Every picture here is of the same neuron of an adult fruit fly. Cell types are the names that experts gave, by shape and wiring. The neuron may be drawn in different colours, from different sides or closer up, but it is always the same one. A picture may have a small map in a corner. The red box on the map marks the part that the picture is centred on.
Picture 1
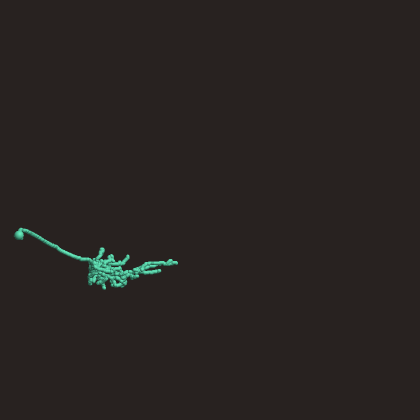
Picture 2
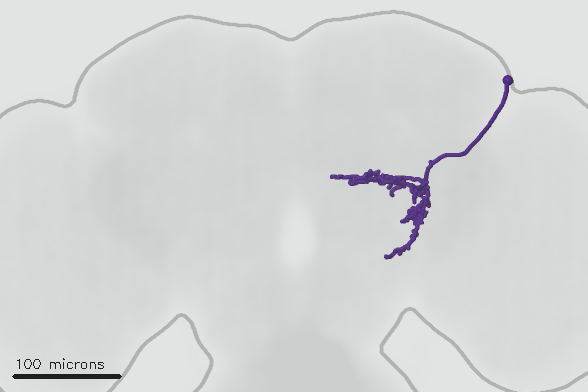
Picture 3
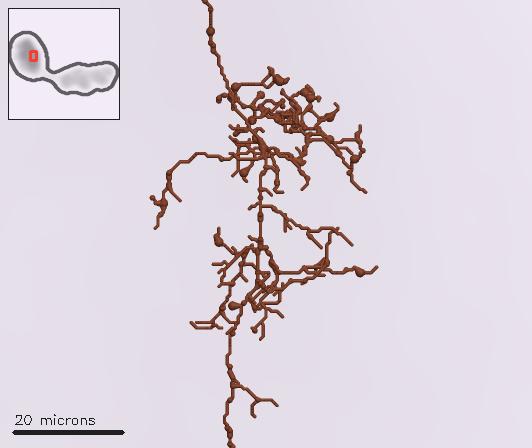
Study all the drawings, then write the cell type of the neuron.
PLP103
